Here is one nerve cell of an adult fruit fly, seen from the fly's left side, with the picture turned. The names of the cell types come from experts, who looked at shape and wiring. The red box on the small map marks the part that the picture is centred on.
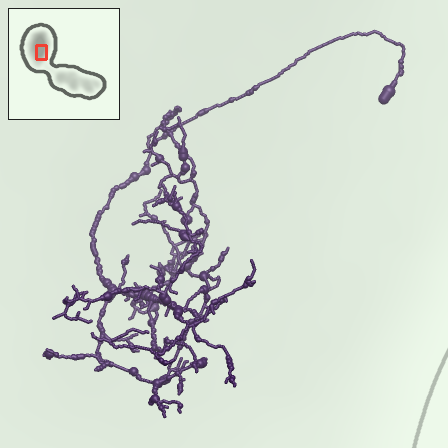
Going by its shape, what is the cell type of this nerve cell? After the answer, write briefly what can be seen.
It is of cell type CB3953. Its broad class is central-brain intrinsic neuron. The cell body can be seen at the upper right of the picture. The picture shows dozens of branch ends.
